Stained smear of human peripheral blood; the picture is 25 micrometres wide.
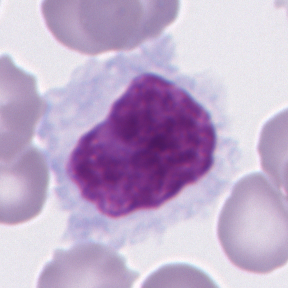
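Hairy cell in a stained smear of human peripheral blood. A wide rim of pale grey-blue cytoplasm surrounds a single irregular nucleus with a bumpy outline, whose clumped chromatin shows darker patches among lighter areas.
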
